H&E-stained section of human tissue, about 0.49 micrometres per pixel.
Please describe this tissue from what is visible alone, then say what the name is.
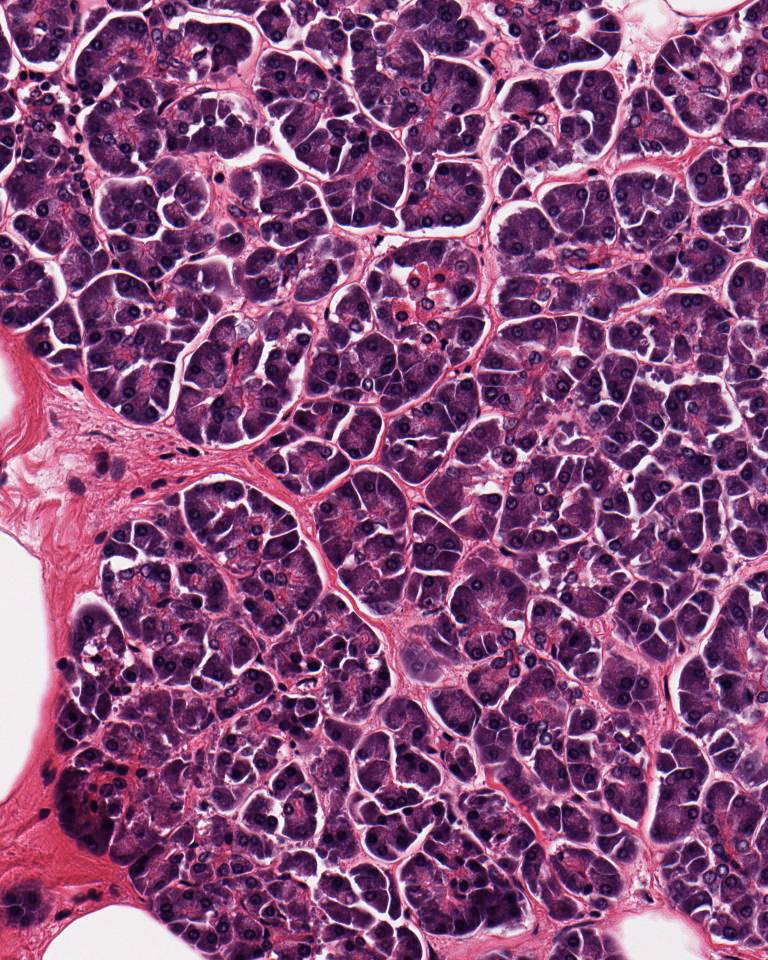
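Thin pink fibrous septa divide the glandular tissue into lobules. Its secretory units are closely packed acini with small, inconspicuous lumens, and the acinar cell nuclei are round and sit toward the cell base. This tissue is pancreas.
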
